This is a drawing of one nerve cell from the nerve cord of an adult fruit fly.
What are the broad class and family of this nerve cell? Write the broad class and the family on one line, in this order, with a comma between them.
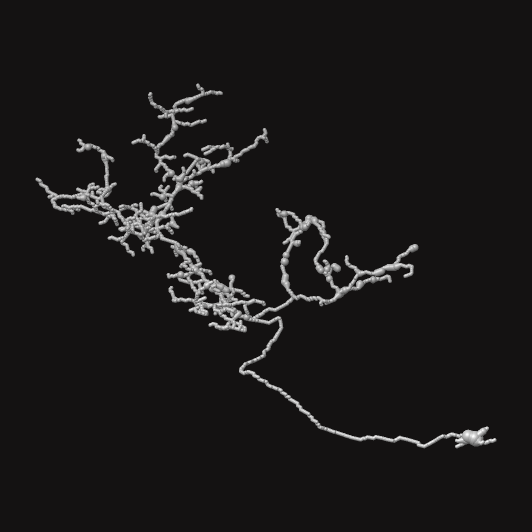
nerve-cord intrinsic neuron, hemilineage 14A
